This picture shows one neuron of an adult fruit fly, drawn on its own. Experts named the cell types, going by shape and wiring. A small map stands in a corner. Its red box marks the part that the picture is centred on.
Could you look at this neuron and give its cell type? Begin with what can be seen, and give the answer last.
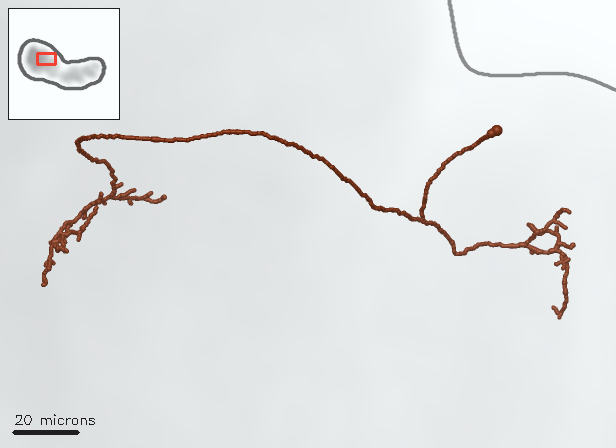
The cell body can be seen at the upper right of the picture. From left to right in the picture it spans about 170 microns. It is a visual projection neuron. The cell type is LC9.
